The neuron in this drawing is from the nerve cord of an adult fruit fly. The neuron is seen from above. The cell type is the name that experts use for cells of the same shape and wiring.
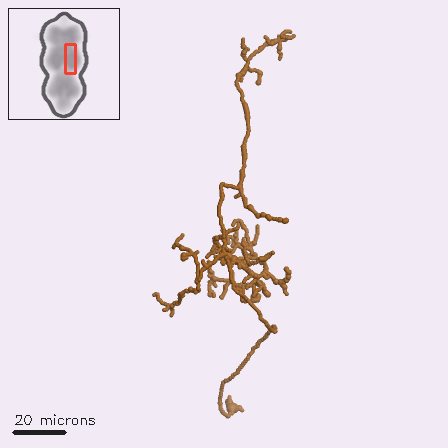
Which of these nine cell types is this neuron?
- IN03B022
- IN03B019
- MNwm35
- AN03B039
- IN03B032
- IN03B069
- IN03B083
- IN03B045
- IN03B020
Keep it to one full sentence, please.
As its cell type, this neuron has IN03B069.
